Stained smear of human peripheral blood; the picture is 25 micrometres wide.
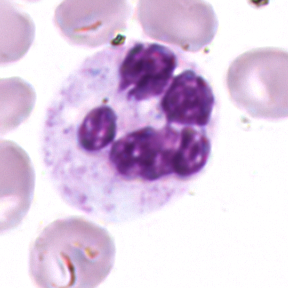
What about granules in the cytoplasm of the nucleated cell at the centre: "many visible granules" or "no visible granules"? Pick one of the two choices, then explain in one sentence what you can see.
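Many visible granules. Fine purple granules are scattered through the cytoplasm.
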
